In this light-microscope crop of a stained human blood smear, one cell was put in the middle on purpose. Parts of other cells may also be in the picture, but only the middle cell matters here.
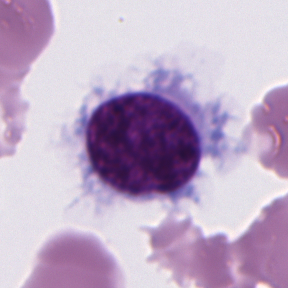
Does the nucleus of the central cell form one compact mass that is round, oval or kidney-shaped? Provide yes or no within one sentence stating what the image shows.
Yes, the nucleus of this cell is one compact round, oval or kidney-shaped mass.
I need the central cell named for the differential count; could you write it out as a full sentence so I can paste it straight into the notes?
At the center of the crop sits a hairy cell.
